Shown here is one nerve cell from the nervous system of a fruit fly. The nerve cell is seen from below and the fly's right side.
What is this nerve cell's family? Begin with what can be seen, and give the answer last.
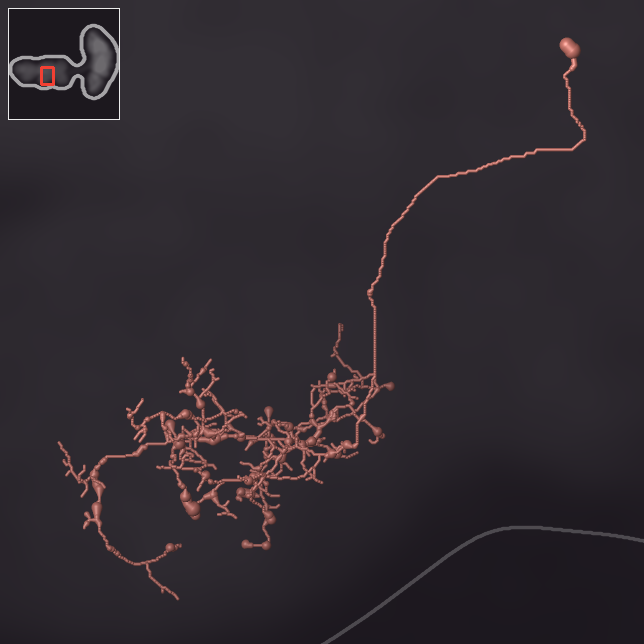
It is in the nerve cord and does not reach the brain. The cell body is at the upper right of the picture. Dozens of branch ends can be seen. Its broad class is nerve-cord intrinsic neuron. Its family is hemilineage 14A.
